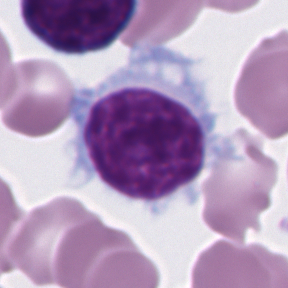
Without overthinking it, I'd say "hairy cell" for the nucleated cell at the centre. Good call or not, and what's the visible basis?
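Ragged and irregular rather than smooth, the outline is the first feature.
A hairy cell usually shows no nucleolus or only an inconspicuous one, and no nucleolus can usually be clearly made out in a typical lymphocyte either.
The lack of a distinct nucleolus here therefore fits both names.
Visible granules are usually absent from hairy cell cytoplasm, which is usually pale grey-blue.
The pale grey-blue cytoplasm without visible granules goes with hairy cell. The cell is a hairy cell.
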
